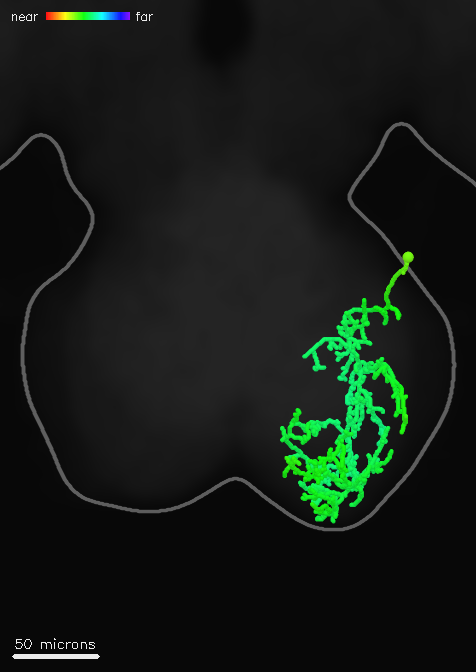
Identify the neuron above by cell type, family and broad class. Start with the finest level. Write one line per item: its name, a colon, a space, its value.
cell type: IN19A073
family: hemilineage 19A
broad class: nerve-cord intrinsic neuron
